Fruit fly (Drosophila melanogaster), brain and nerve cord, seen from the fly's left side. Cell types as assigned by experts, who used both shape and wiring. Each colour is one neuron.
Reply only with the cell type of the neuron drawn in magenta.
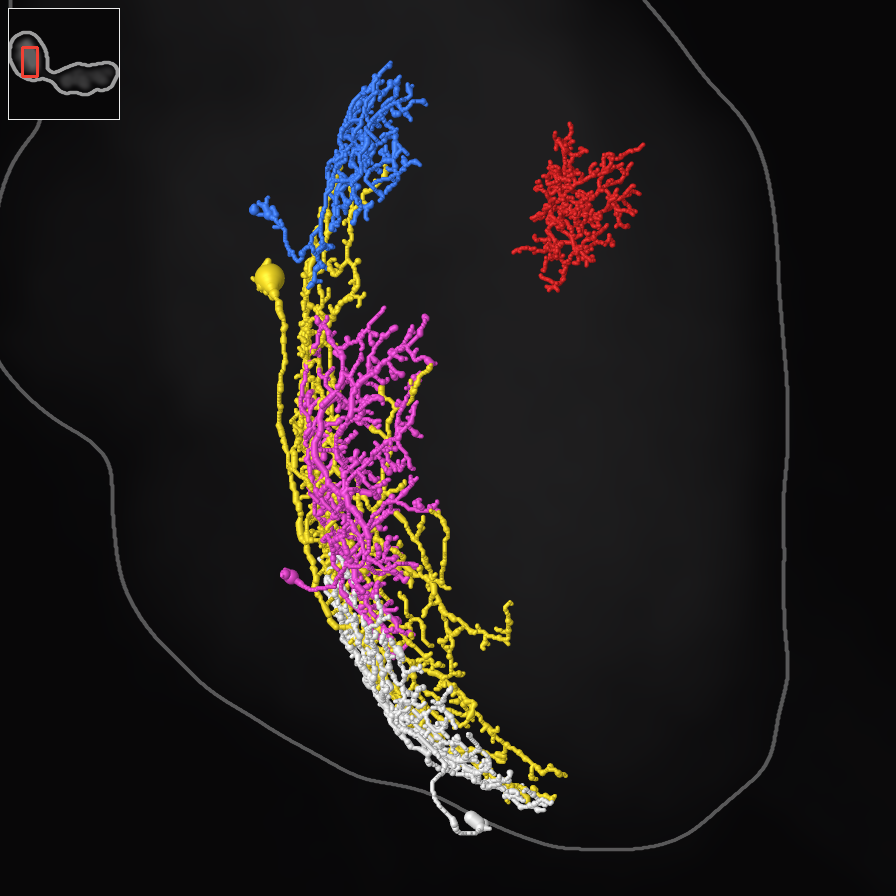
Dm6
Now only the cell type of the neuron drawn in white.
Dm18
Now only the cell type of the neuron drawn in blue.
Dm1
